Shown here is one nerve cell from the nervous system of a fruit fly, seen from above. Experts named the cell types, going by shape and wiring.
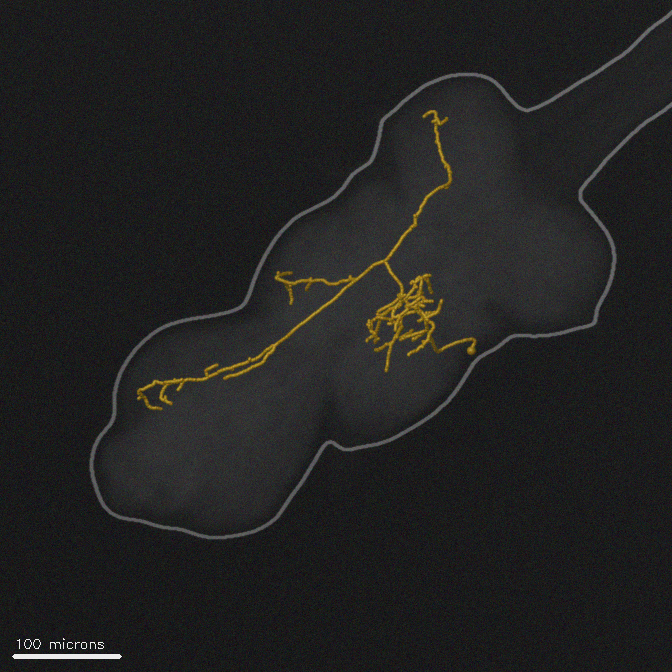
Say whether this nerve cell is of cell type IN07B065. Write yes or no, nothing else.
yes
